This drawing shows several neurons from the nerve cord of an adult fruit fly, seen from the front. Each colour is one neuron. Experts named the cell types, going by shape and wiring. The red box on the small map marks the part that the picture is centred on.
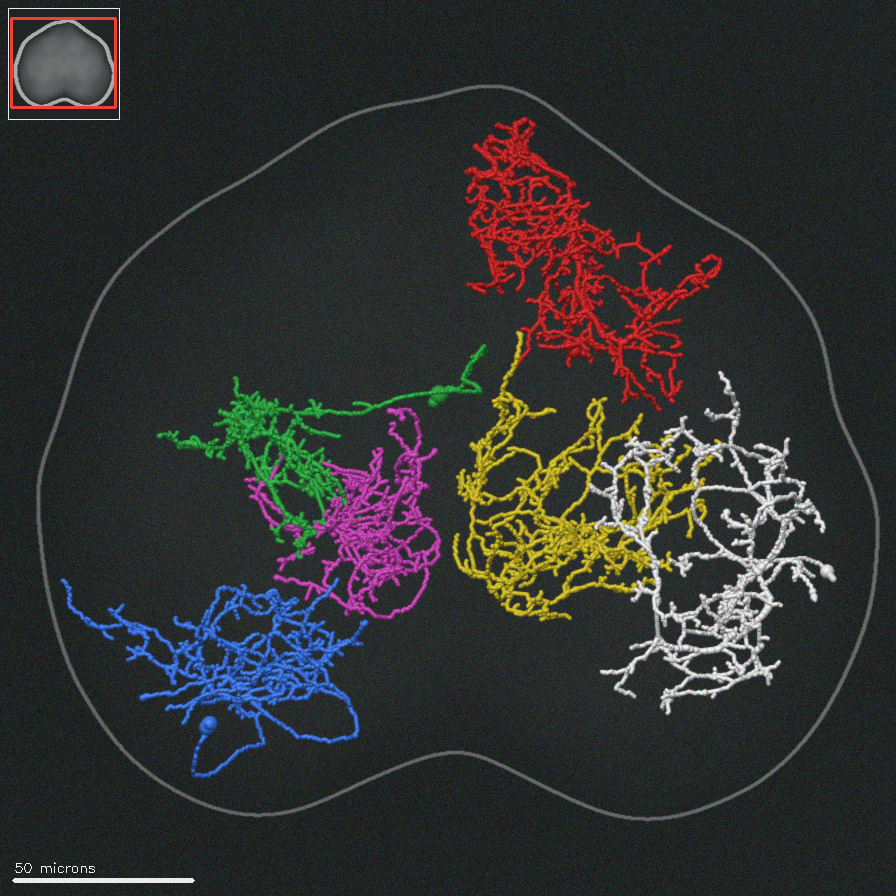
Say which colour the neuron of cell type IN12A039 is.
red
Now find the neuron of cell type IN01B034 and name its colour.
yellow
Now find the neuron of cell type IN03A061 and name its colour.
white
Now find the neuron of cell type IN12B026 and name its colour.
green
